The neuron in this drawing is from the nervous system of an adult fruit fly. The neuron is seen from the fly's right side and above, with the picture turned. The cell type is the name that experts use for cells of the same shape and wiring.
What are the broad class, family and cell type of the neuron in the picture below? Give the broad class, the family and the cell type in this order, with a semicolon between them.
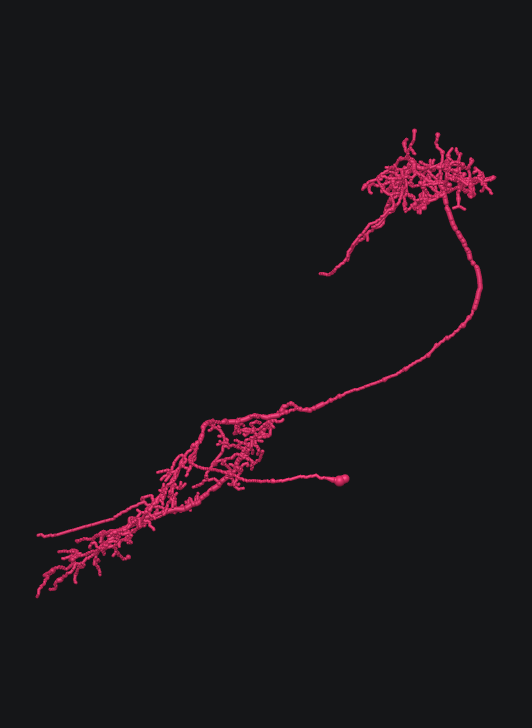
central-brain intrinsic neuron; hemilineage CREa1_ventral; mAL_m5a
